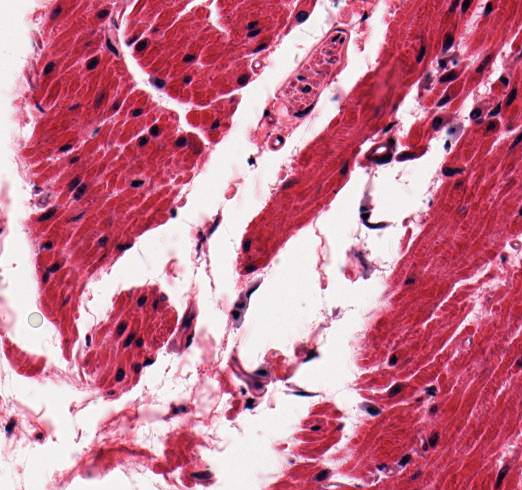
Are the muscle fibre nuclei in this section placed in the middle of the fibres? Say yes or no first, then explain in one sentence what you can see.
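Yes. The muscle fibre nuclei are oval and lie centrally within the fibres rather than at their edges.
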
